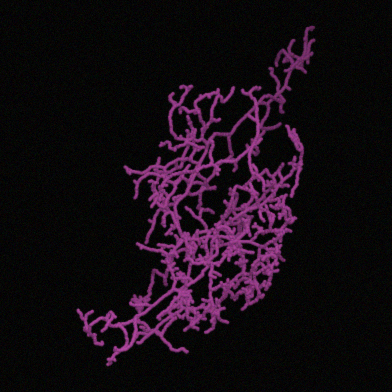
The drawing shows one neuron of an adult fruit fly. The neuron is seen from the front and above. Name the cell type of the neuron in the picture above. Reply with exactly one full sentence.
The cell type given to this neuron is IN10B006.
